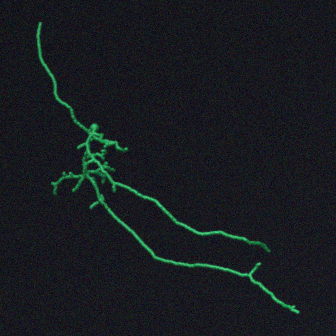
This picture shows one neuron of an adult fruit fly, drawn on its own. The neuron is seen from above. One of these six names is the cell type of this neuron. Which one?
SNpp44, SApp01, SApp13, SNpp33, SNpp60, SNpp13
SNpp33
